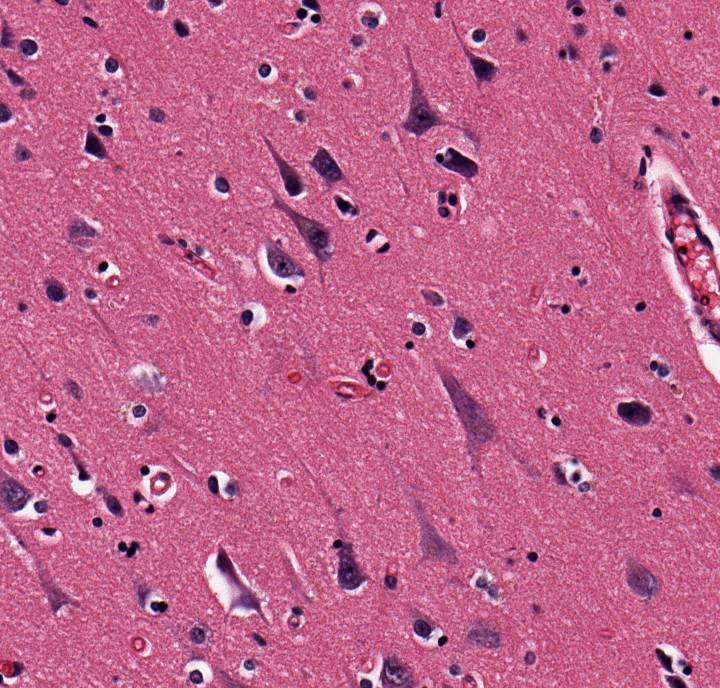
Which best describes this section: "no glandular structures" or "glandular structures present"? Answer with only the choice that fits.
No glandular structures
